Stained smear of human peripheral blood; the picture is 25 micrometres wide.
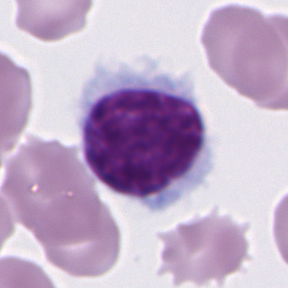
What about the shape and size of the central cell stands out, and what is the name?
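Fine hair-like projections of cytoplasm make the cell border ragged. The cell measures about 13 by 11 micrometres, and its nucleus, about 10 micrometres across, fills about 70% of the cell's area. The nuclear chromatin is dark purple and coarsely clumped, with paler streaks between the clumps. Pale blue-grey cytoplasm is widest above the nucleus and thinnest on its left side. The cell in question is a hairy cell.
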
